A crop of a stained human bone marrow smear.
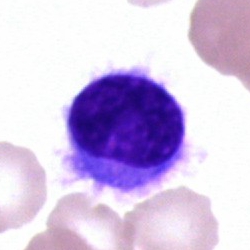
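Hairy cell in the middle of a stained human bone marrow smear, seen by light microscopy. Its border is fringed with fine, short, hair-like projections. The chromatin is dark purple and densely condensed. The cytoplasm forms a narrow rim, widest below the nucleus, and shows no visible granules.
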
